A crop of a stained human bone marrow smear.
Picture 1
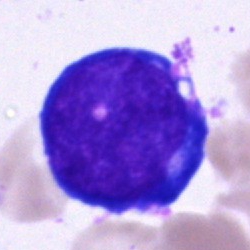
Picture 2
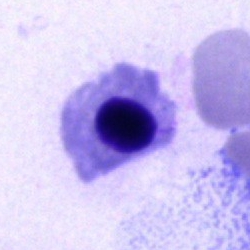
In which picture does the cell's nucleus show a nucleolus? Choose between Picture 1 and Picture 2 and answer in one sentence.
In the cell of picture 1, the nucleus contains a visible nucleolus.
